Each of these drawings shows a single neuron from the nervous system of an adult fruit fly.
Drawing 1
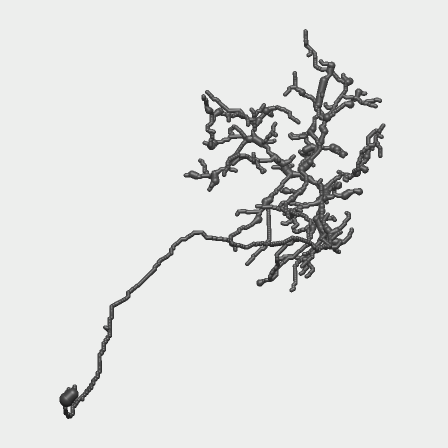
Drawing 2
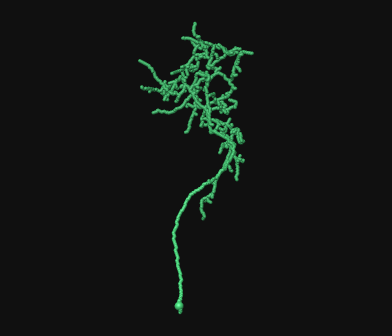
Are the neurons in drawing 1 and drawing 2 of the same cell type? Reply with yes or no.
no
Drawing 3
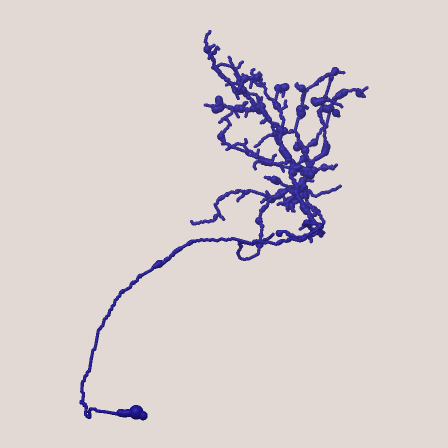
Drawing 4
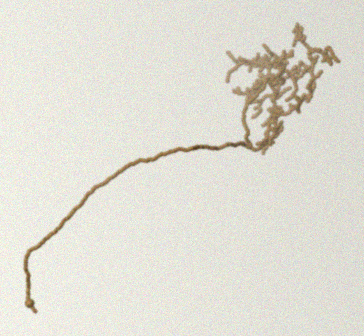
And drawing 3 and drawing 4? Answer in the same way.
yes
